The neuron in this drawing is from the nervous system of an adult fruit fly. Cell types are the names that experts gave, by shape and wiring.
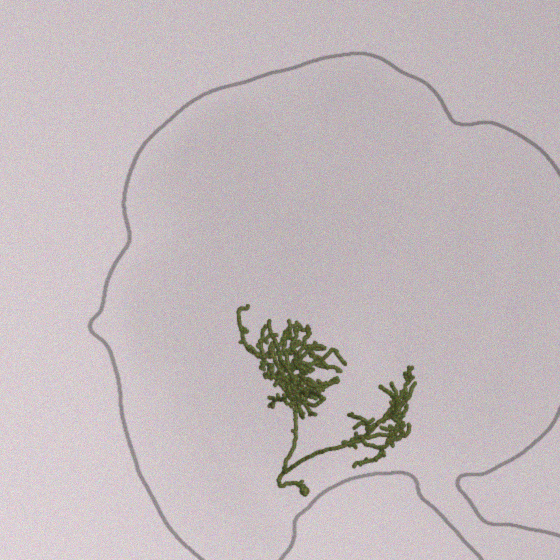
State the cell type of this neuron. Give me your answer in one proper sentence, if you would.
This neuron is of the type GNG404.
